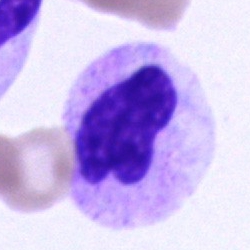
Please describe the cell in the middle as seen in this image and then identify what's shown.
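Kidney-shaped nucleus, notched on its lower side. Chromatin dark purple, coarsely clumped. Cytoplasm plentiful, pale lilac, scattered with fine pinkish-purple granules. Band neutrophil.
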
